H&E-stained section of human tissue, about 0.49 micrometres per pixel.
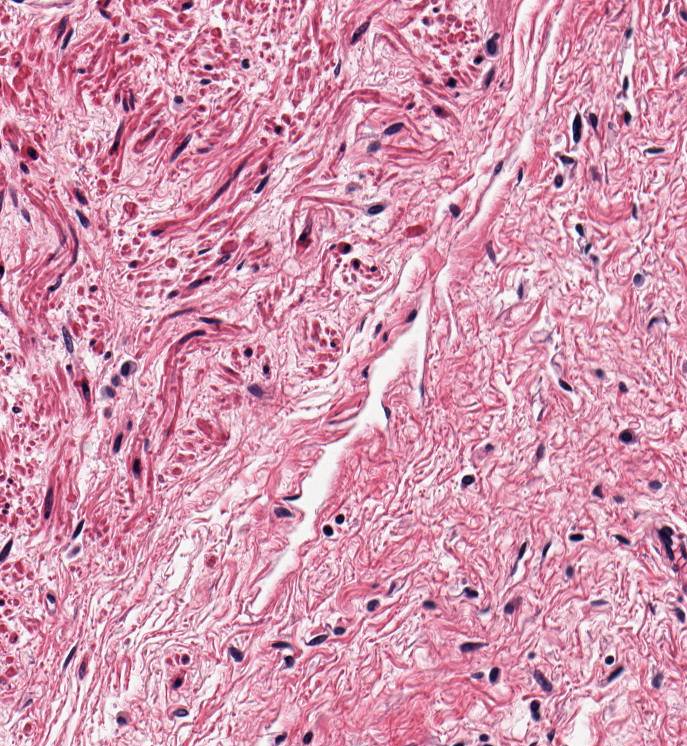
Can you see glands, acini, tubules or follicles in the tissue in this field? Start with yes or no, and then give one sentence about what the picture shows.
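No. No glands are present in the field.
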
